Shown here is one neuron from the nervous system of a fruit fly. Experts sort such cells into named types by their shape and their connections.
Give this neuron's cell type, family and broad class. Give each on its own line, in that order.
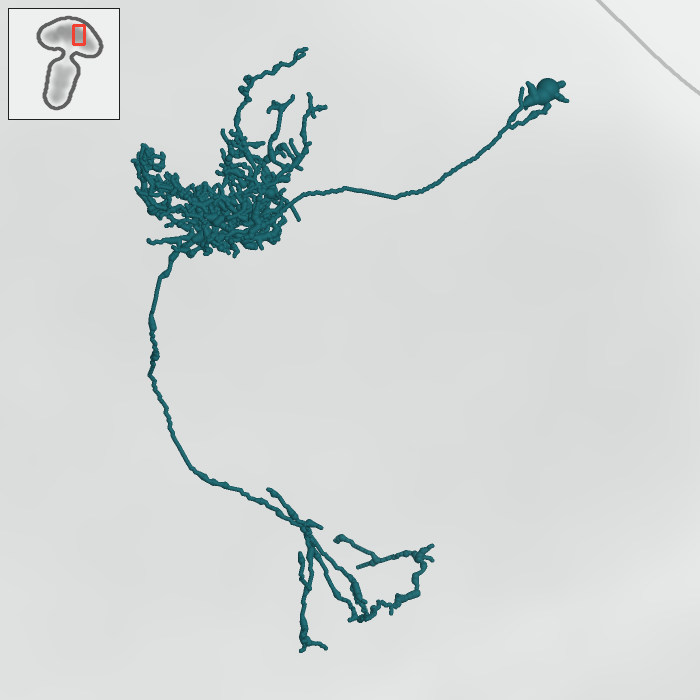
VP3+_l2PN
hemilineage ALl1_ventral
central-brain intrinsic neuron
